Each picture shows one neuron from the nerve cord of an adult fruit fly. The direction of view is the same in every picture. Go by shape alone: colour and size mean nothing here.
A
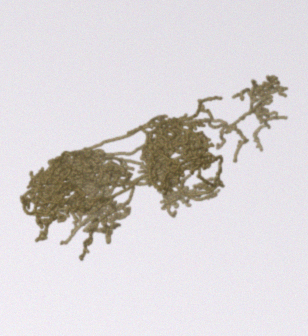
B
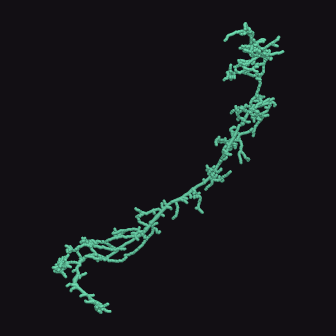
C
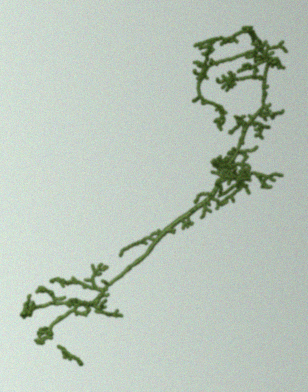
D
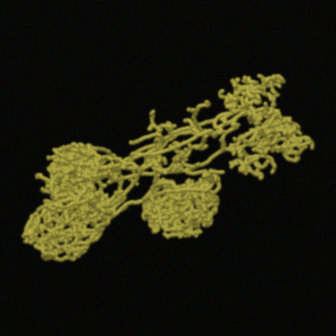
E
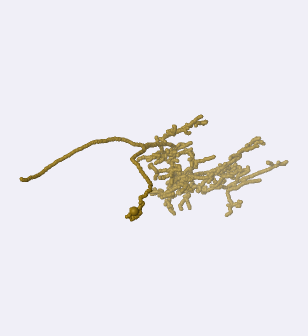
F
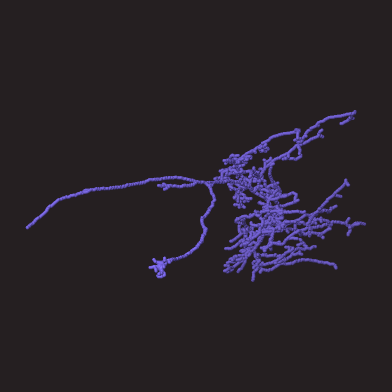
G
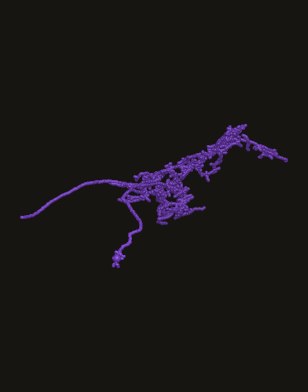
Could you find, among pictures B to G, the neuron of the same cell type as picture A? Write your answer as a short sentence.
Picture D shows a neuron of the same cell type.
